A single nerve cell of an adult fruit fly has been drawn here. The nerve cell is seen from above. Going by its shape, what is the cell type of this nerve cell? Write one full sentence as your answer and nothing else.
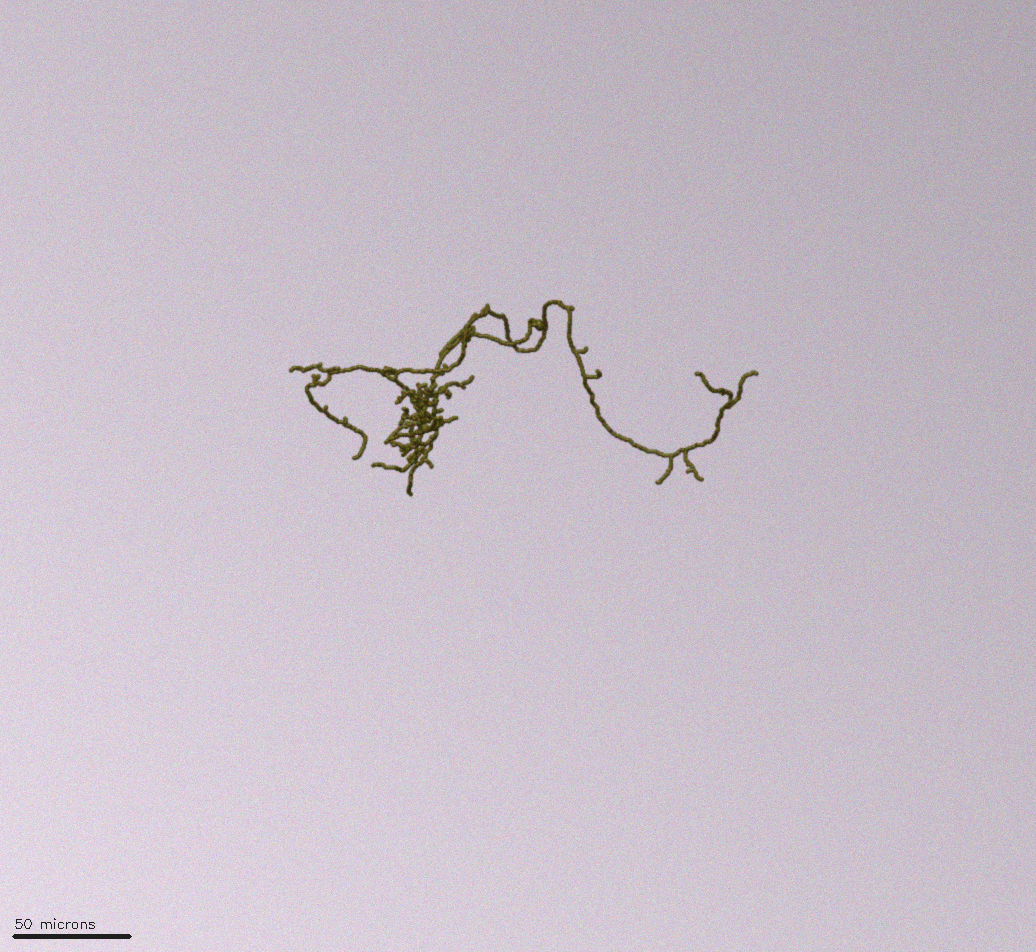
It is as SMP134 that this nerve cell is typed.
